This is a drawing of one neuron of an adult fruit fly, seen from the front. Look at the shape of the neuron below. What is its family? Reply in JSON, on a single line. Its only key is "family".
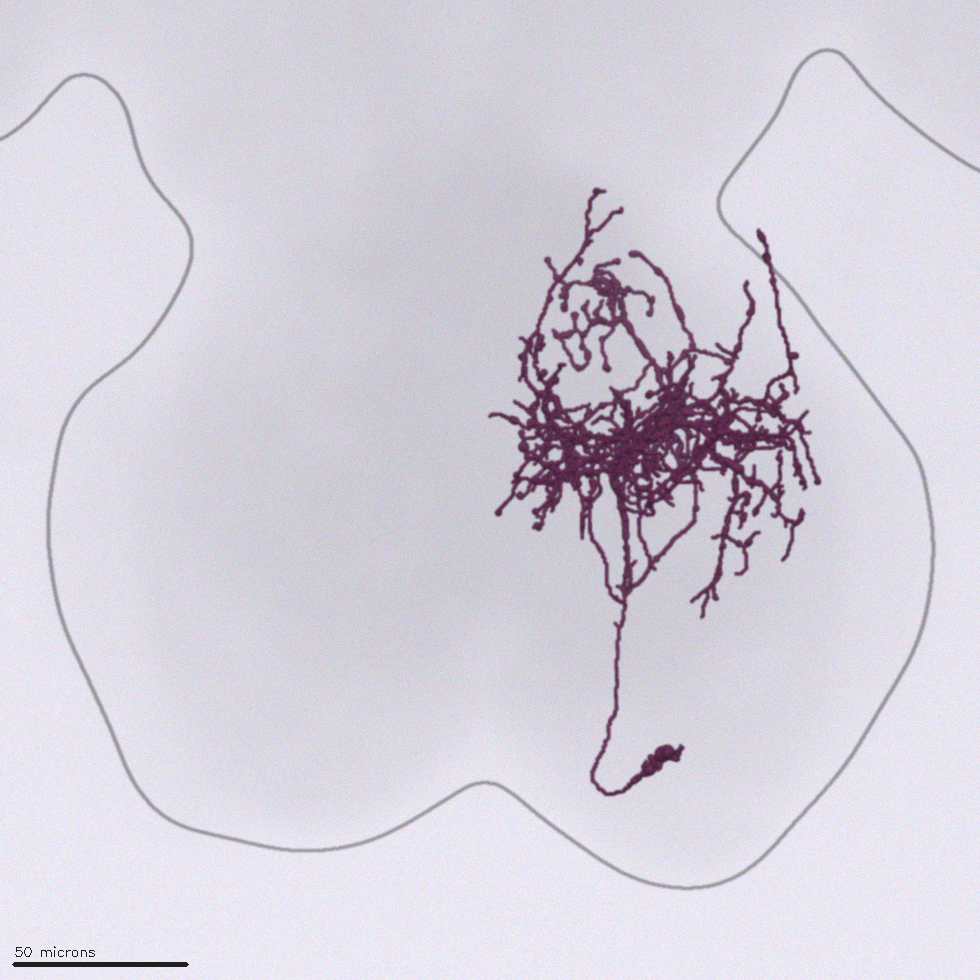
{"family": "hemilineage 04B"}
